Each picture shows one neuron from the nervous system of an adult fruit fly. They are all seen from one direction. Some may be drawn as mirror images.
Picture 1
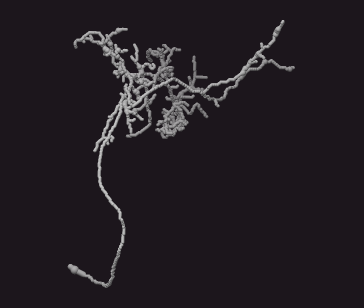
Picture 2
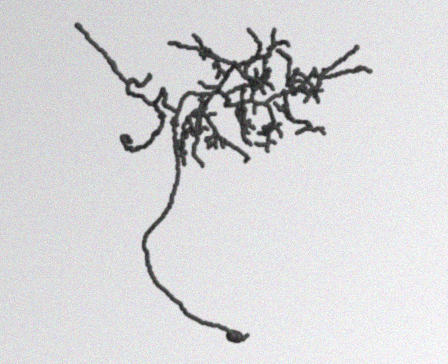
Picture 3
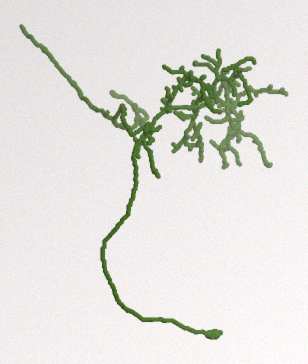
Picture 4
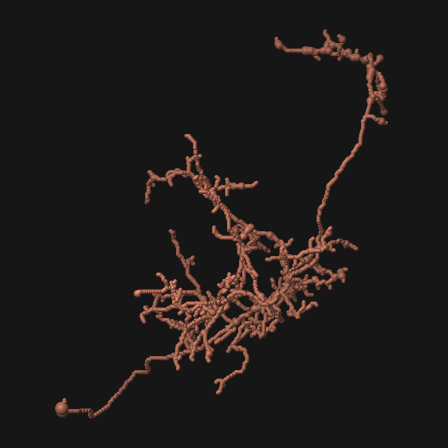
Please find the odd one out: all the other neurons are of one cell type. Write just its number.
4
